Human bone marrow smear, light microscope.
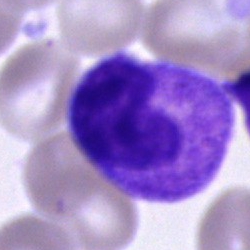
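Metamyelocyte, the cell in the middle of this stained bone marrow smear. Its nucleus seems to lie toward the left side of the cell. That nucleus looks curved, with an indentation that gives it a kidney-like shape. The chromatin, as far as I can judge, stains a dark, dense purple. There is abundant cytoplasm, taking up about half or more of the cell.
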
